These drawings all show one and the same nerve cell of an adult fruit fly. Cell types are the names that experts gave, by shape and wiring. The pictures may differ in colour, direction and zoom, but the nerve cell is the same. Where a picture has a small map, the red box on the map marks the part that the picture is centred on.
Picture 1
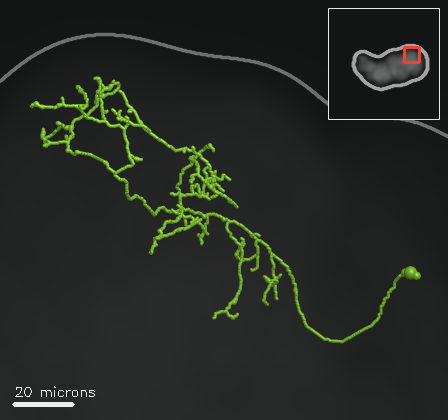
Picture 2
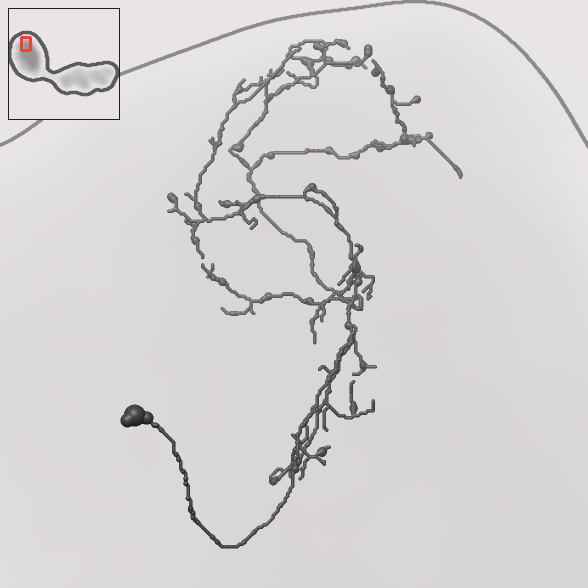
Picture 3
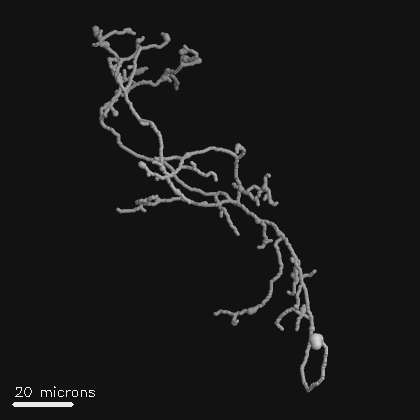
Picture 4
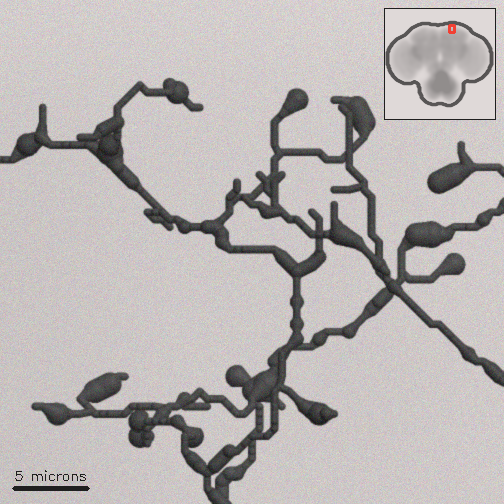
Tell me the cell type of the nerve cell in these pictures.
SLP115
